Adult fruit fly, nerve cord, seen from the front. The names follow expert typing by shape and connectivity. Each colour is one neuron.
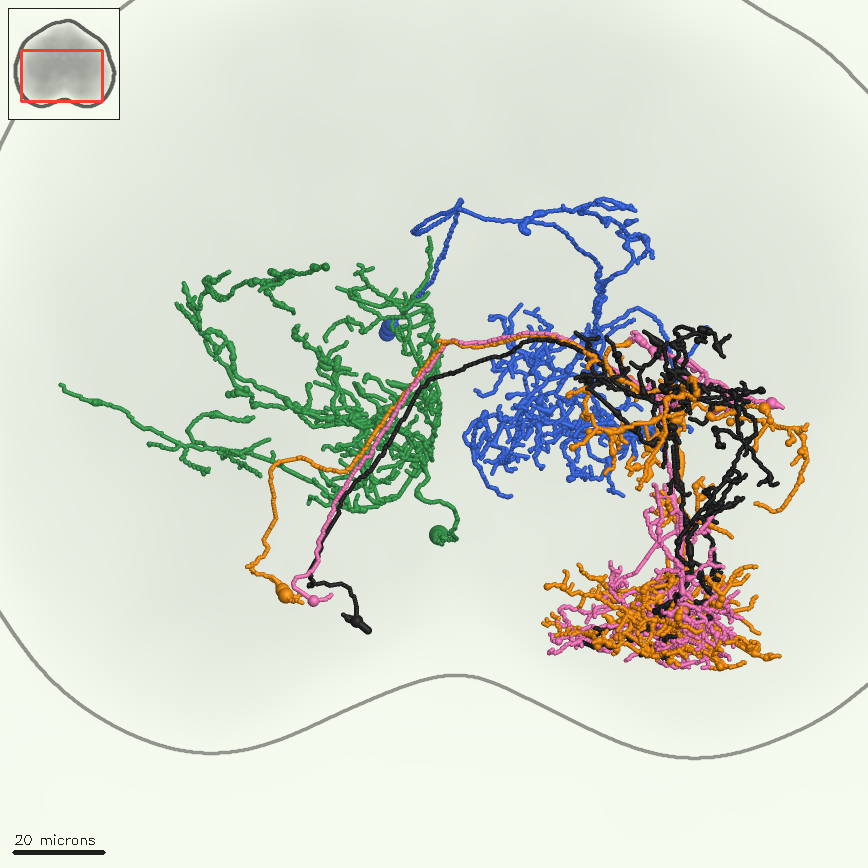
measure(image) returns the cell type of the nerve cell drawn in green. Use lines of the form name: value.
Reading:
cell type: IN13B029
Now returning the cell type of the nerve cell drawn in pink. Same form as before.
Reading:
cell type: IN12B059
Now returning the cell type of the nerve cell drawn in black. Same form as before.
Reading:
cell type: IN12B062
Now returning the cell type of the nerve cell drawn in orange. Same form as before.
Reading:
cell type: IN12B036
